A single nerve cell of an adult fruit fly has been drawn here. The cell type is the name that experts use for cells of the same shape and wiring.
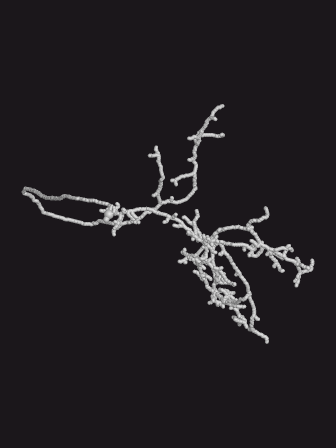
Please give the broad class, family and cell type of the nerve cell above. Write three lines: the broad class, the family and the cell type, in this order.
central-brain intrinsic neuron
hemilineage LB19
AMMC036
